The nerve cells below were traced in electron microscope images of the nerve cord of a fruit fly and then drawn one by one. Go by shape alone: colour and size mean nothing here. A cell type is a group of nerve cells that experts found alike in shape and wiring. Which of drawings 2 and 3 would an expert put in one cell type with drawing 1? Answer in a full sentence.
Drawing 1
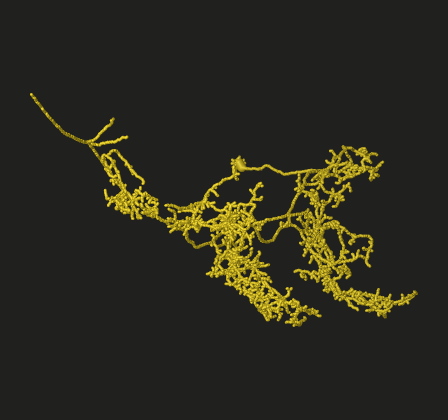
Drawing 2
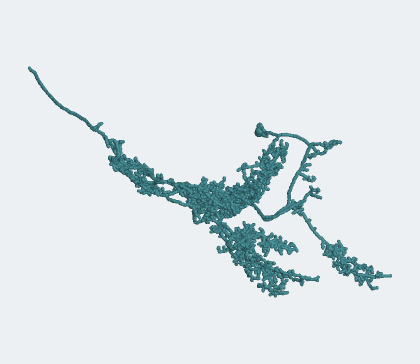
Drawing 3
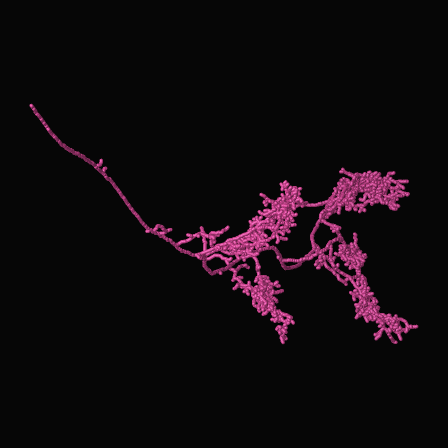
Drawing 2 and drawing 3 are of the same cell type.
